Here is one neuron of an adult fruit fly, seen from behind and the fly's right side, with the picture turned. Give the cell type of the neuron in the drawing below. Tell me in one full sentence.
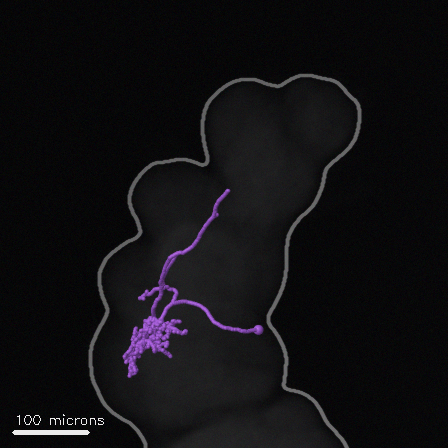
This neuron falls under the cell type IN23B032.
